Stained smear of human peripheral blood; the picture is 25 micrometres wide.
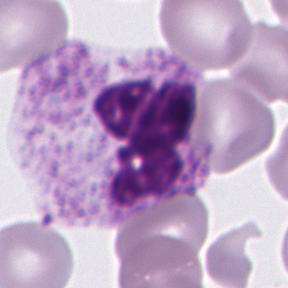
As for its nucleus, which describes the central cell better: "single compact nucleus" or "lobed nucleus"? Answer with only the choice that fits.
Lobed nucleus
